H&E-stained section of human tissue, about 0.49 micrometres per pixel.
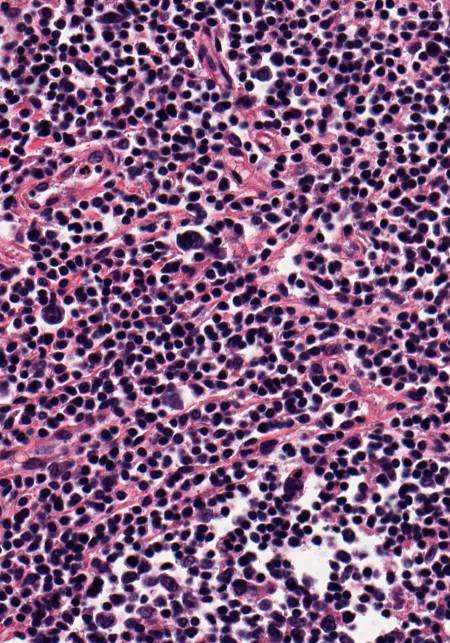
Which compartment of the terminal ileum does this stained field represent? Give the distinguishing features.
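Answer: lymphoid tissue. Mostly small lymphocytes, with dark round nuclei and scant cytoplasm, pack a diffuse sheet without follicles.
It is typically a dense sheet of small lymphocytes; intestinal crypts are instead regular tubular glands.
The solid sheet here rules out crypts. Also seen: thin wavy pink collagen strands and a few larger, paler-nucleated cells, one upper middle.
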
